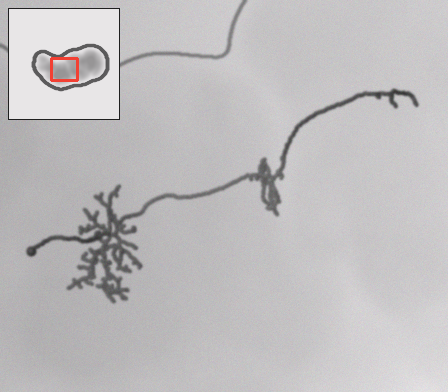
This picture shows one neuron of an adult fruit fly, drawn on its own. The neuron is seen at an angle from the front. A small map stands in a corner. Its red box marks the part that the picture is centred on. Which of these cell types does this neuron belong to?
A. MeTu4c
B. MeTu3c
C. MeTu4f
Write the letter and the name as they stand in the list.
A. MeTu4c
